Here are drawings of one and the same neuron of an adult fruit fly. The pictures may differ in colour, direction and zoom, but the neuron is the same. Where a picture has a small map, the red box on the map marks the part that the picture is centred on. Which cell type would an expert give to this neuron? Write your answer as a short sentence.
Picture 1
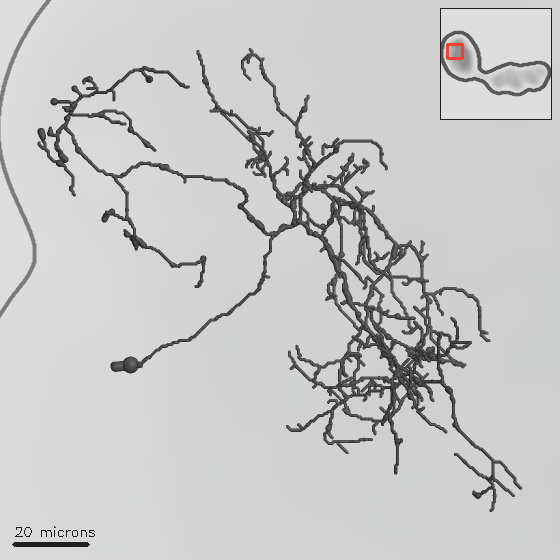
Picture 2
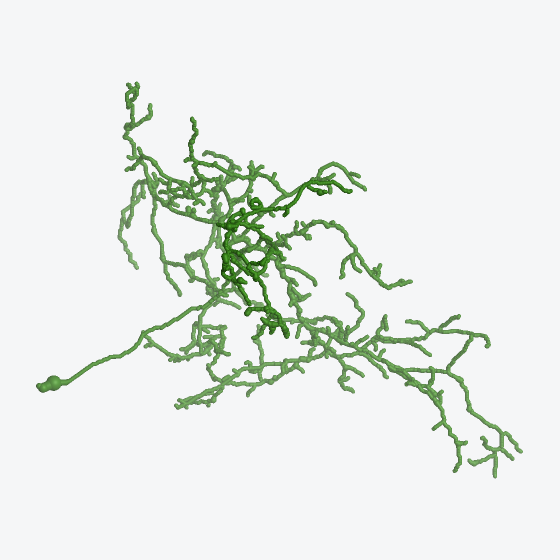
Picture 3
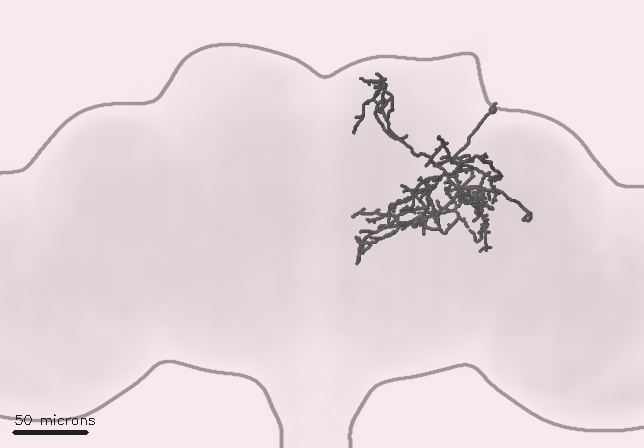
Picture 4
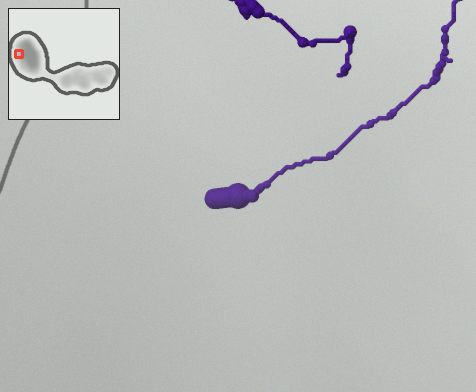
The cell type is CL123_e.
